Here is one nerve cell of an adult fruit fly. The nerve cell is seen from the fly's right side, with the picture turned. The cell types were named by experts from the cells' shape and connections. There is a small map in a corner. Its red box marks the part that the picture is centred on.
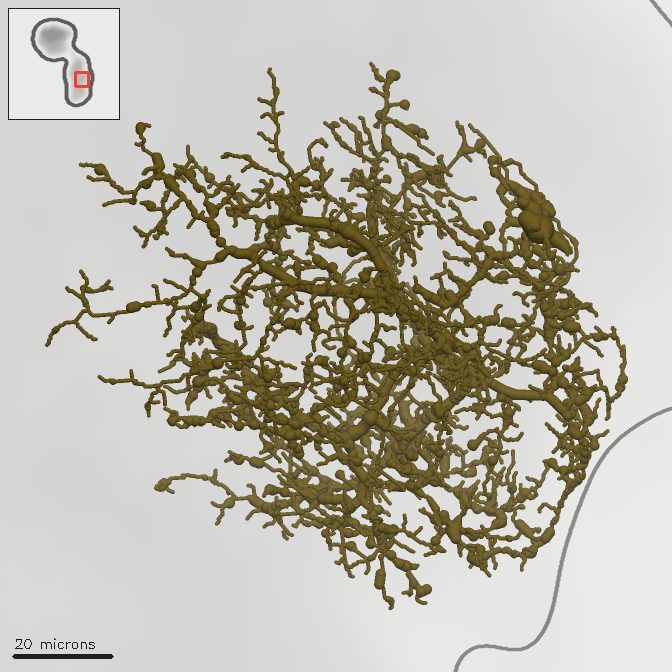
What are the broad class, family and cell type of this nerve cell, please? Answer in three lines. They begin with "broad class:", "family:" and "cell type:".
broad class: nerve-cord intrinsic neuron
family: hemilineage 13A
cell type: IN13A005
